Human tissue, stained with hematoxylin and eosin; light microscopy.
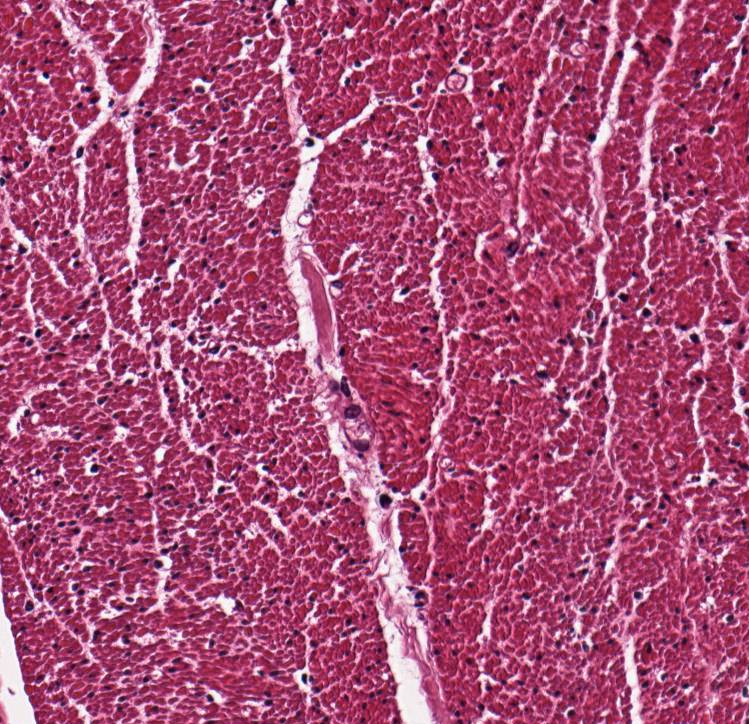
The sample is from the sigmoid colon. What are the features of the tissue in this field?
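Field entirely occupied by densely packed, deep red muscle fibres, mostly in cross-section. Central strand, near mid-field: elongated vessel containing pink material. Immediately right of that strand: a group of fibres cut lengthwise.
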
